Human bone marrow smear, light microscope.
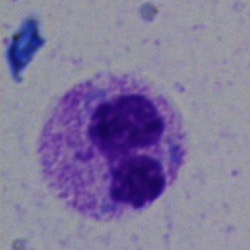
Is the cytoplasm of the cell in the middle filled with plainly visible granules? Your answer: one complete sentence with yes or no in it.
Yes, there is a large number of visible granules in the cell's cytoplasm.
